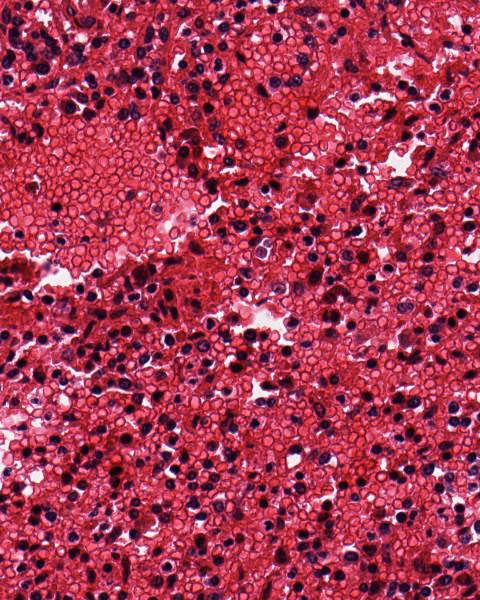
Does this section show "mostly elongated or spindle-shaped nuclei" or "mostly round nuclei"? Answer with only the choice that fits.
Mostly round nuclei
